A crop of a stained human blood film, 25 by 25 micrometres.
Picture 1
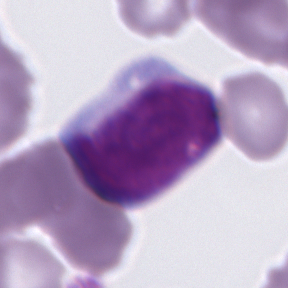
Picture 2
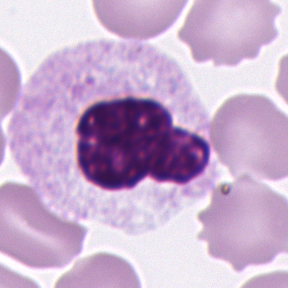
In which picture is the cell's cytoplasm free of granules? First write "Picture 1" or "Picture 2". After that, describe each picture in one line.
Picture 1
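In picture 1: No granules can be seen in the cytoplasm.
In picture 2: Fine violet granules are spread evenly through the cytoplasm.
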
